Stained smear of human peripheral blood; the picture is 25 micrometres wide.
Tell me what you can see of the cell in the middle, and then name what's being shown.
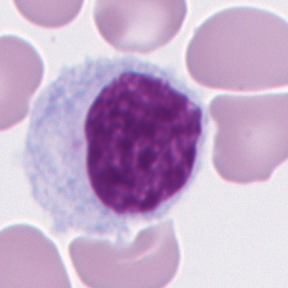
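At its outer edge the cell is irregular and frayed, not smooth. Its nucleus forms a single rounded mass with no lobes. The chromatin stains dark purple and is coarsely clumped, with paler gaps separating the clumps. No coarse granules are present in the cytoplasm. The cell is a hairy cell.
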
